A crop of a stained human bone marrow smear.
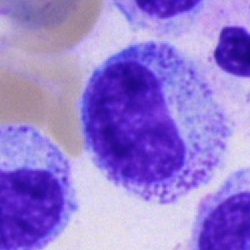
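Myelocyte, the central cell. Look first at the nucleus: it lies off-centre toward the left, with a shallow indentation along its right side. Its dark purple chromatin is moderately clumped, with small paler areas. Fine purple-violet granules are scattered throughout the cytoplasm.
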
